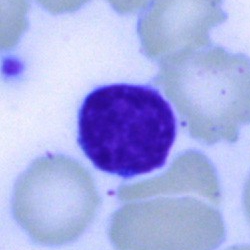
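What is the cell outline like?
Round and smooth.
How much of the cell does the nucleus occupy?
Nearly all of it, leaving at most a very thin rim of cytoplasm.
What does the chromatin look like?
Dark and coarsely clumped, with small lighter patches.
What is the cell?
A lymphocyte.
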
